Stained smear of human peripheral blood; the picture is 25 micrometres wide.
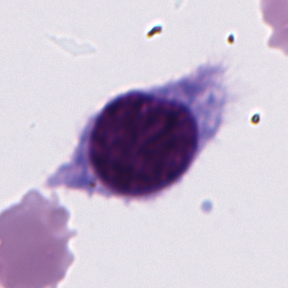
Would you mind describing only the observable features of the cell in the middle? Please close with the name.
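I notice first that the cell is drawn out into two tapering ends, toward the upper right and the lower left. Its nucleus is round to oval, smoothly outlined without indentation. It sits in the middle, with cytoplasm extending from both sides. That cytoplasm reads to me as pale bluish-lilac. This is a hairy cell.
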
